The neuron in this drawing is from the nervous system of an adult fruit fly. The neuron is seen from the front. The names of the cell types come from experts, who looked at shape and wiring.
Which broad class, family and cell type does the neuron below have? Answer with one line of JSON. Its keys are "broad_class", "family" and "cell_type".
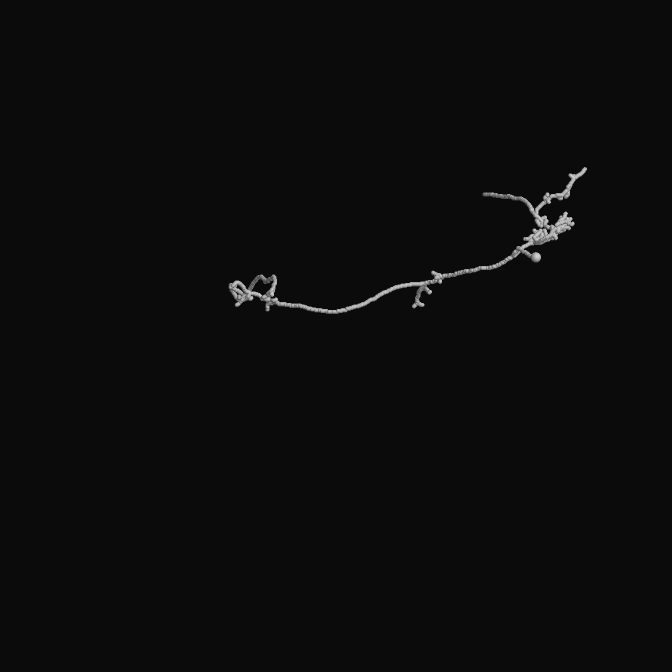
{"broad_class": "central-brain intrinsic neuron", "family": "hemilineage AOTUv3_ventral", "cell_type": "AOTU038"}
